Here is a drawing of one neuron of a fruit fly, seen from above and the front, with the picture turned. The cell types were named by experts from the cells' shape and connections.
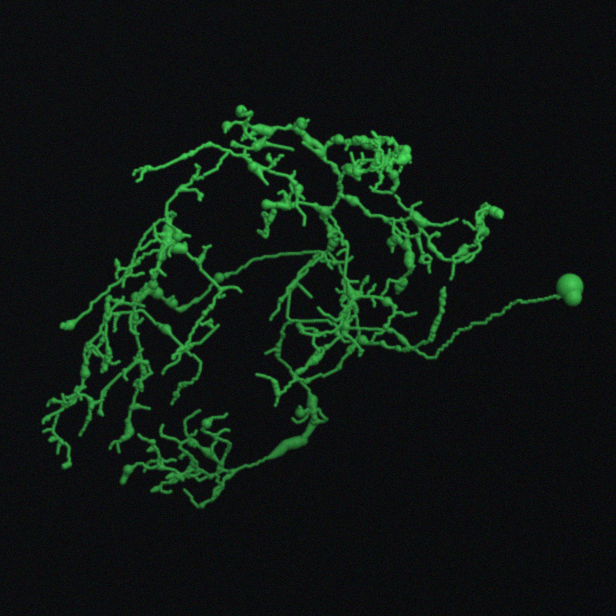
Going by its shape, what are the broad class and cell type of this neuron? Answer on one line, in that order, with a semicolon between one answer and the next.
central-brain intrinsic neuron; CB1099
